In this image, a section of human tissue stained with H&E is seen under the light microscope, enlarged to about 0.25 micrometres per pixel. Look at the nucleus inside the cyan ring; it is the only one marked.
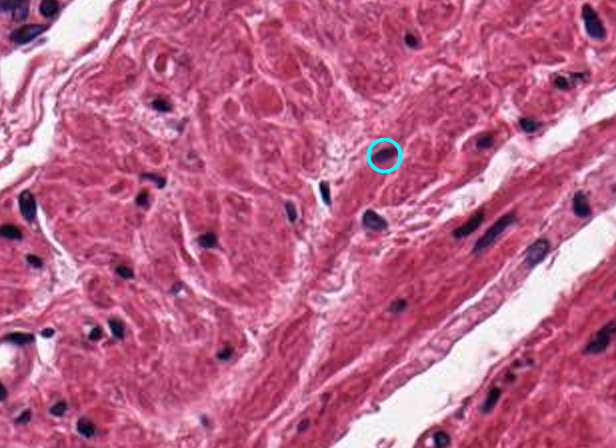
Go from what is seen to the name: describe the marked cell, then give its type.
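The nucleus is oval, somewhat elongated, with a smooth, sharply defined edge. The nucleus is dark purple and evenly stained, with no clear inner detail visible. The cytoplasm around it is deep pink and finely streaked, and its outline cannot be separated from the neighbouring pink tissue. The cell lies tightly packed among pink fibres, with no clear space around it. Type of cell: smooth muscle cell.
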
